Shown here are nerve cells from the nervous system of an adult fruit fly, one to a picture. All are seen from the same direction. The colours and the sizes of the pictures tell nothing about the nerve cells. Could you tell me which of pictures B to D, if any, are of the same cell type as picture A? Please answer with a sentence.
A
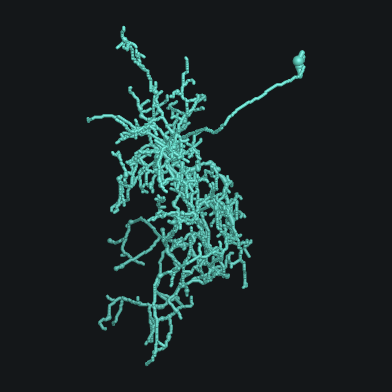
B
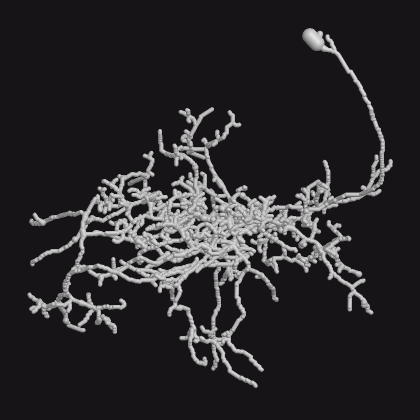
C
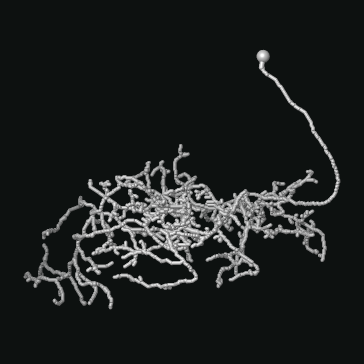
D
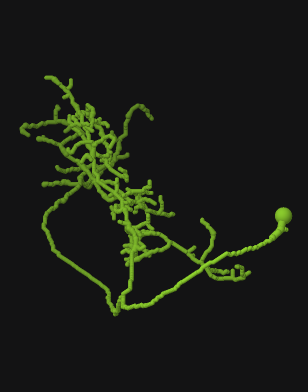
Picture B and picture C are of the same cell type.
